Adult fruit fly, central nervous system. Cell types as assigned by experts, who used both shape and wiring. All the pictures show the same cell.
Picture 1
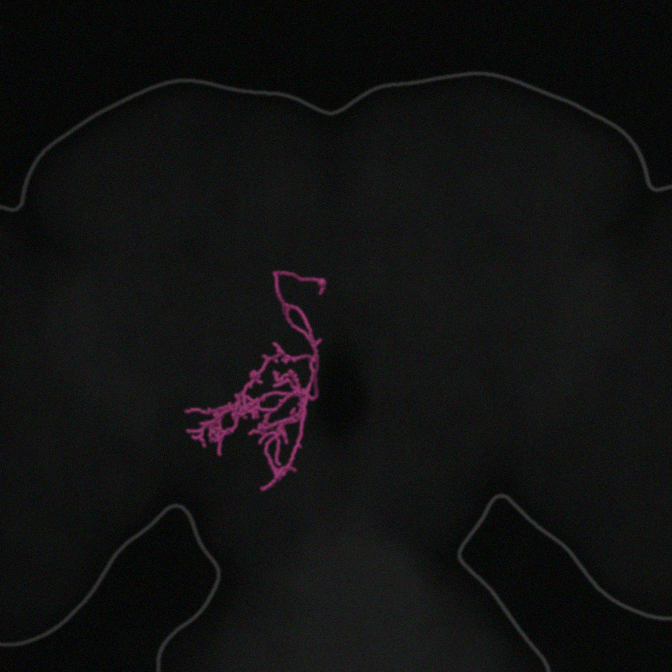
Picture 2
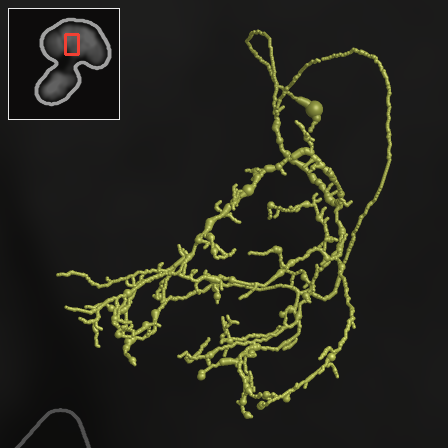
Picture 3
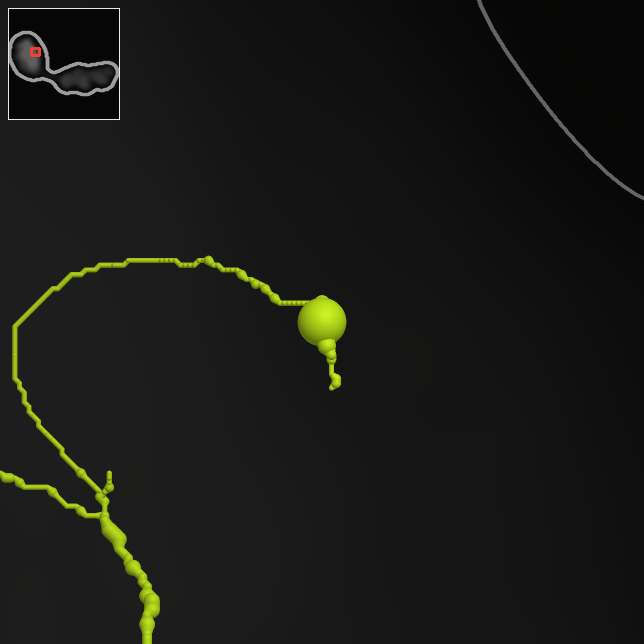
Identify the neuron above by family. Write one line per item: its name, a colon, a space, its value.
family: hemilineage PSp2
